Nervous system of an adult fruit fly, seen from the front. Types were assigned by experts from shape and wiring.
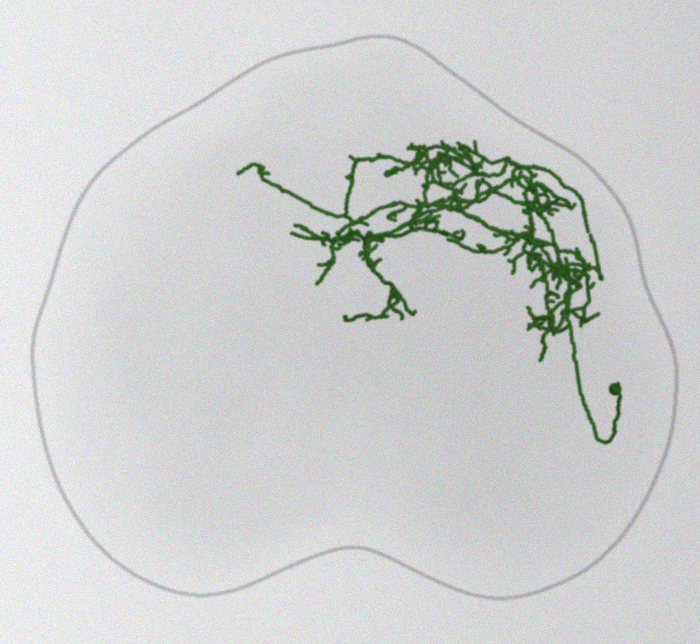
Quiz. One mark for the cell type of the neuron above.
vMS11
